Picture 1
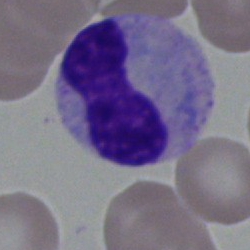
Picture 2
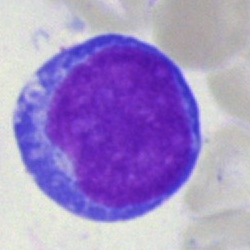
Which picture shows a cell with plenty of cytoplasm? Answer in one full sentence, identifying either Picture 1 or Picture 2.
Abundant cytoplasm surrounds the nucleus in picture 1.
